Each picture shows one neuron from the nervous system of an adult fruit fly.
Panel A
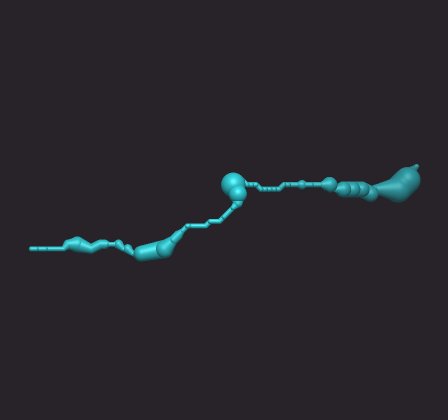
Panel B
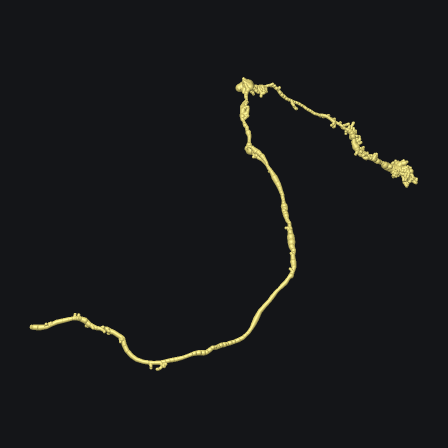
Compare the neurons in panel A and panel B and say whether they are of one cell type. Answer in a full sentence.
They are of different cell types.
